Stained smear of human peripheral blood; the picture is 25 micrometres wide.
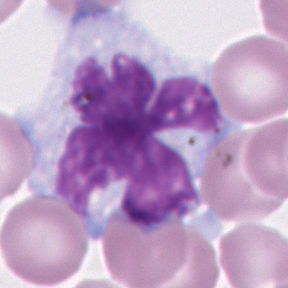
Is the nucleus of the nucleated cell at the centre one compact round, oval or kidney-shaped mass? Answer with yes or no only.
No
